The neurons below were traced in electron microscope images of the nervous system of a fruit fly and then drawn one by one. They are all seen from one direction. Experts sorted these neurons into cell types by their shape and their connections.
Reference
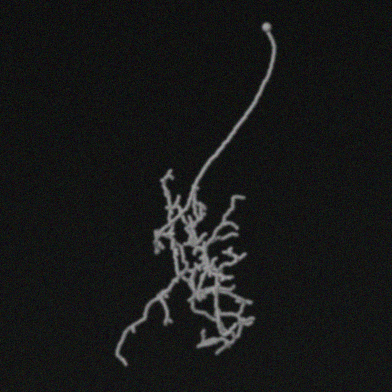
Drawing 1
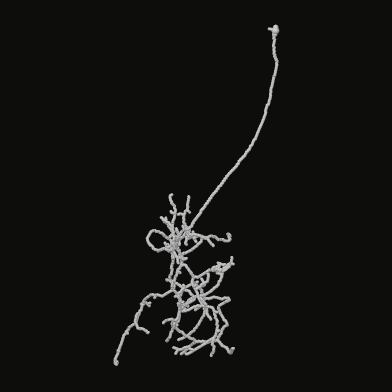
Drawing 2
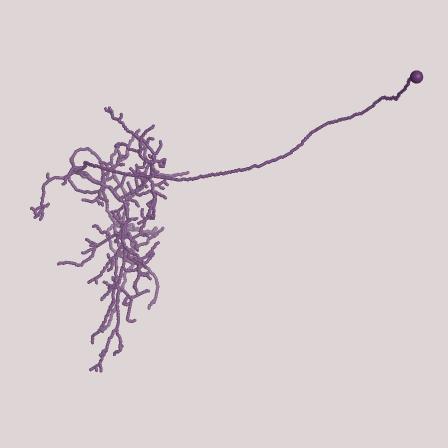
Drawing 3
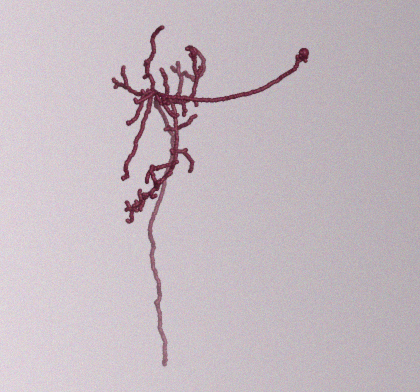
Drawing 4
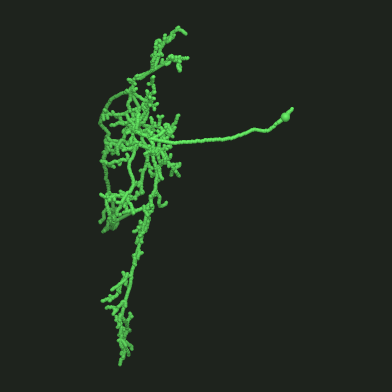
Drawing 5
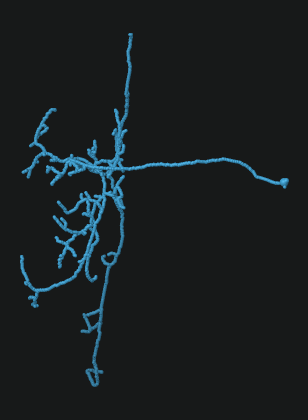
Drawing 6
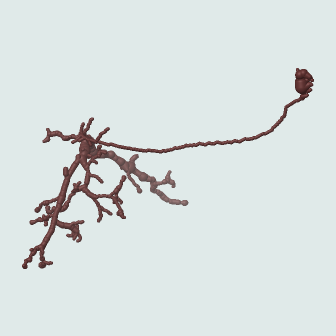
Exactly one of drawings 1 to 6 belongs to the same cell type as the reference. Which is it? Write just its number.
1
